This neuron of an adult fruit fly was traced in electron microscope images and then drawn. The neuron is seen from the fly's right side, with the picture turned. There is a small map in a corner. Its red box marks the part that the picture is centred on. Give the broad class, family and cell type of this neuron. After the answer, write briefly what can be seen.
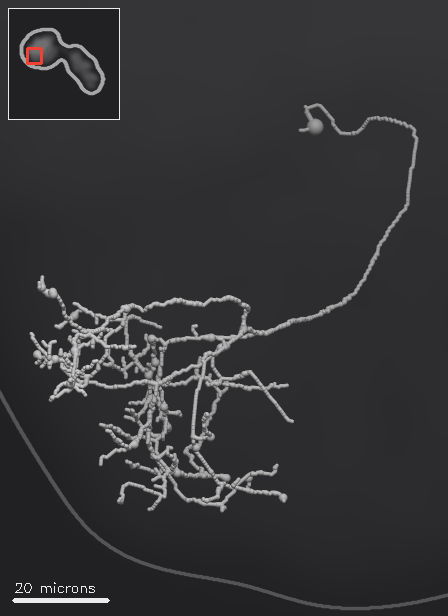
This is a central-brain intrinsic neuron. Its family is hemilineage SLPal3_and_SLPal4_dorsal. It is of cell type SLP199. By the scale bar it is about 85 microns tall in this view. The picture shows dozens of branch ends.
